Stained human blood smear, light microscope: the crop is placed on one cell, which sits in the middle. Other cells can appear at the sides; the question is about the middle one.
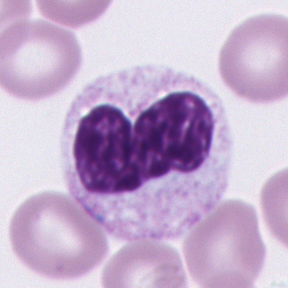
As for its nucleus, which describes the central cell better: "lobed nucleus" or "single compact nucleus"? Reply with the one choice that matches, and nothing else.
Lobed nucleus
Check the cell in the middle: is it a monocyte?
no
